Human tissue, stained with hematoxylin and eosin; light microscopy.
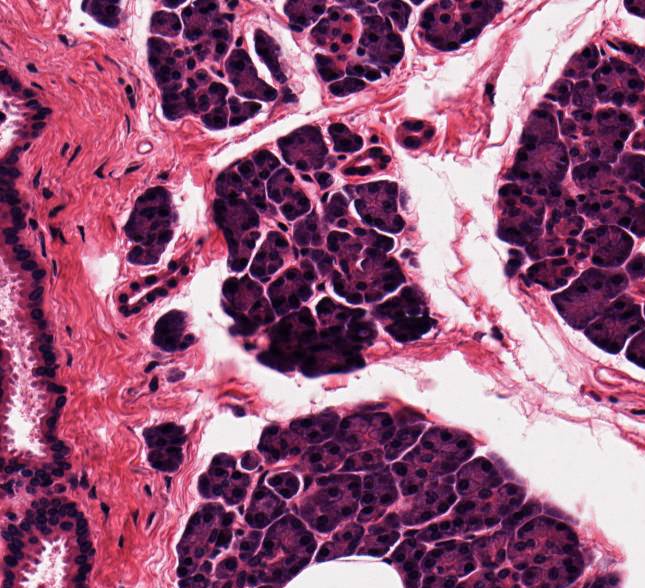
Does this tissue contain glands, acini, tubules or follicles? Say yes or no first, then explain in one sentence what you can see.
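Yes. Glandular tissue forms separate lobules of closely packed acini divided by connective tissue septa.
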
